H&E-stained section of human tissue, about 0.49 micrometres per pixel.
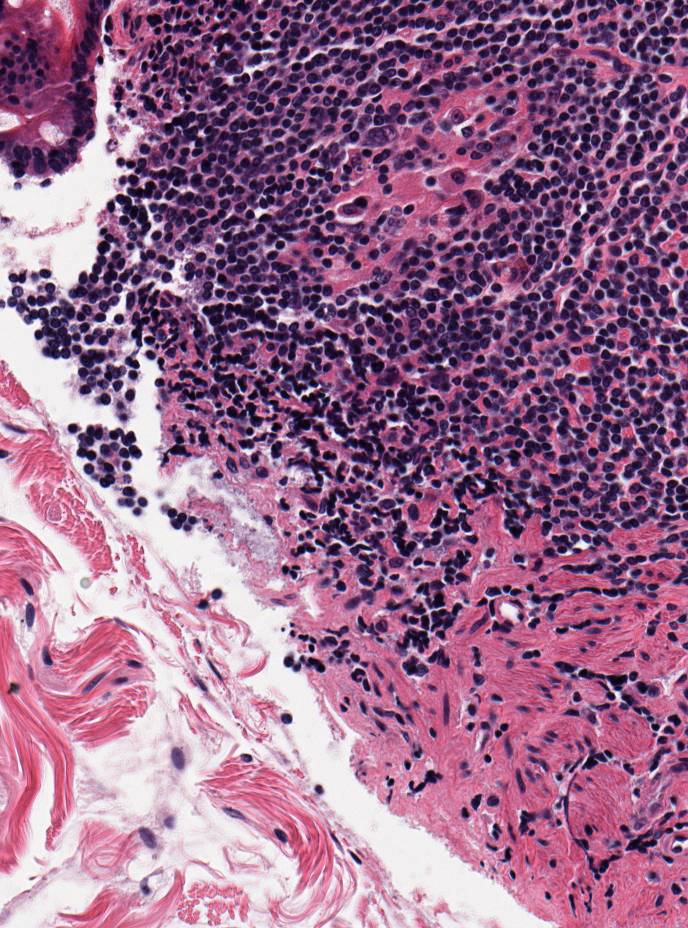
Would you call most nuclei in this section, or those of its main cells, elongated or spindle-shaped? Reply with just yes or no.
No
